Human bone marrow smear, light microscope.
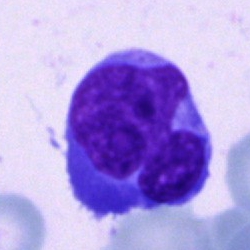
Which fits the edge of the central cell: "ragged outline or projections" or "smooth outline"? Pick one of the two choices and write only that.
Ragged outline or projections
